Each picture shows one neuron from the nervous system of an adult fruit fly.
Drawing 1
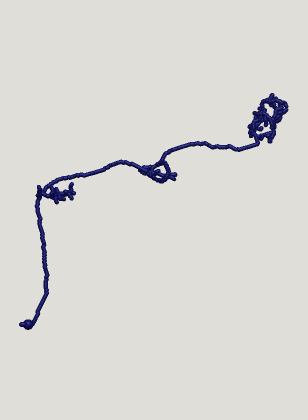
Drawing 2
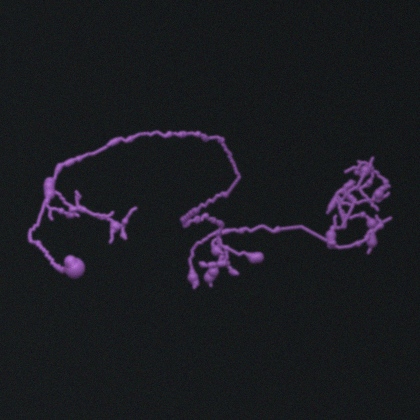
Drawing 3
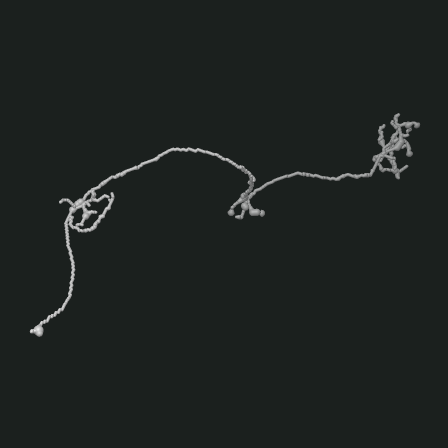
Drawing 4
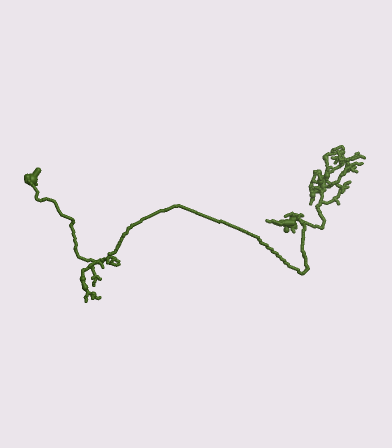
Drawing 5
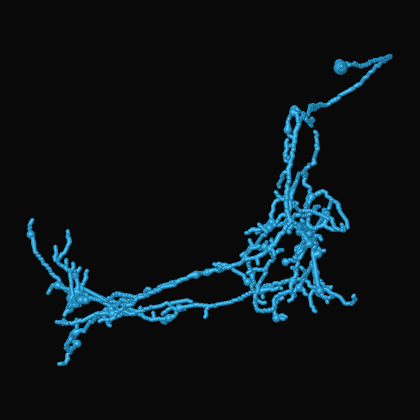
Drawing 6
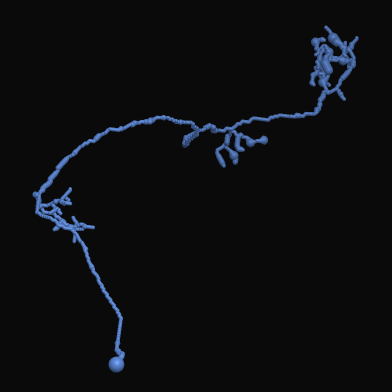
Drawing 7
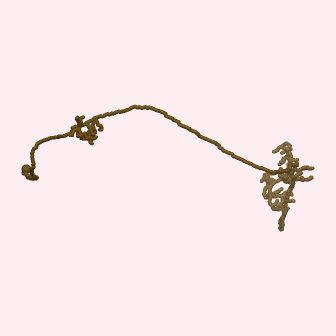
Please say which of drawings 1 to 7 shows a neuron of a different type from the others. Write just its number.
5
